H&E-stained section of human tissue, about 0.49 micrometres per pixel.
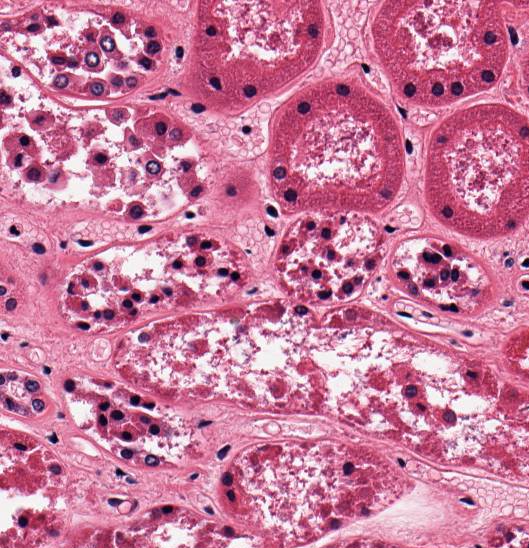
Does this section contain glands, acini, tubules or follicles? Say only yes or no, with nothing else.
Yes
